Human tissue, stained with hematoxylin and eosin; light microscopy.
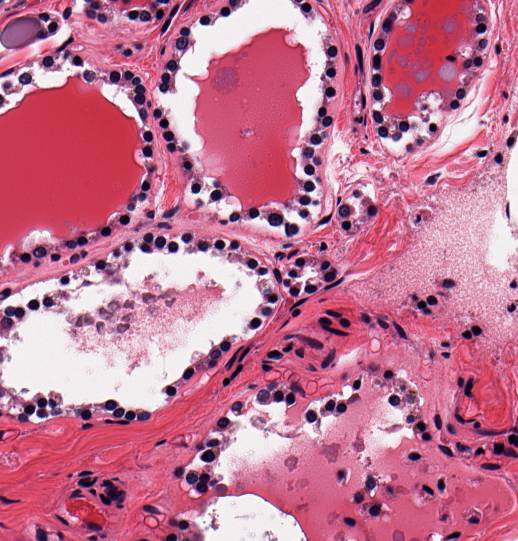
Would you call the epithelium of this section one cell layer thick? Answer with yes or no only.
Yes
